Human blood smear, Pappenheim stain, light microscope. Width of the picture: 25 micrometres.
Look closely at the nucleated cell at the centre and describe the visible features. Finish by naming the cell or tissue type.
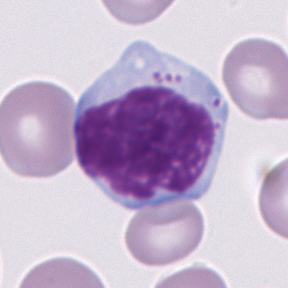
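Looking at the outline first, it is irregular and somewhat angular rather than smoothly round. Chromatin: dark purple, coarsely clumped, with paler streaks between the clumps. The pale blue cytoplasm forms its widest band above the nucleus, with one small clear vacuole near the top edge. I measure the cell at about 14 micrometres across and the nucleus at about 12 by 10, filling about 60% of the cell's area. So: a large granular lymphocyte.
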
